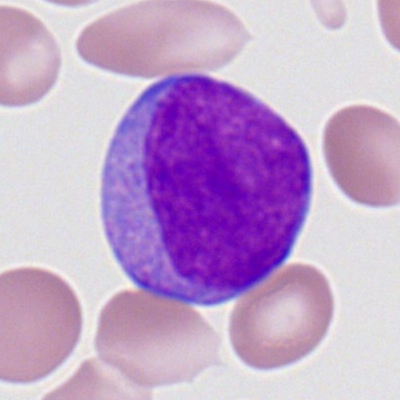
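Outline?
Rounded and smooth, sides slightly flattened.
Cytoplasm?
A blue crescent on the left, deepest along the outer rim.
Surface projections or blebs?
None.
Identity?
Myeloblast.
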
